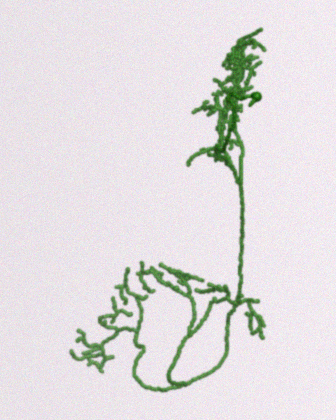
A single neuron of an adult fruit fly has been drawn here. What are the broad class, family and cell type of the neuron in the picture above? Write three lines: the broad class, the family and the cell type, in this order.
central-brain intrinsic neuron
hemilineage DL1_dorsal
FB8H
